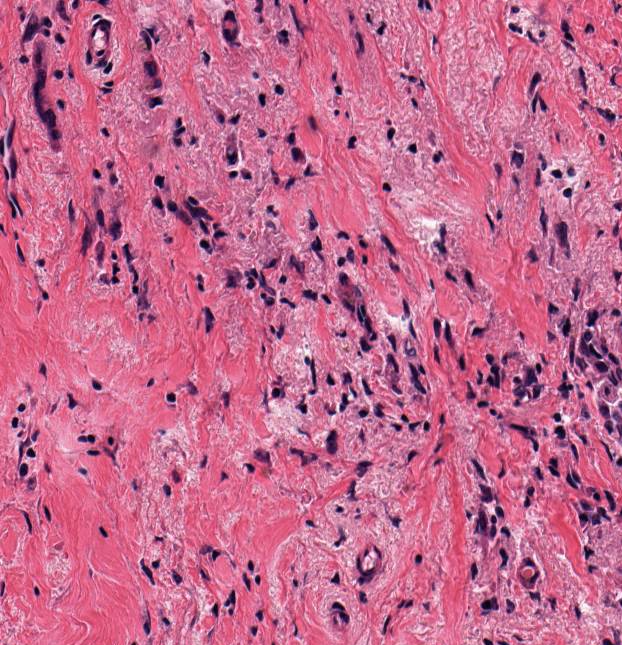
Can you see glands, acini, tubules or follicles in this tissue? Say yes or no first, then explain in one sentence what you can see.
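No. The whole field is taken up by pink fibrous stroma with no epithelium or glands.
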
